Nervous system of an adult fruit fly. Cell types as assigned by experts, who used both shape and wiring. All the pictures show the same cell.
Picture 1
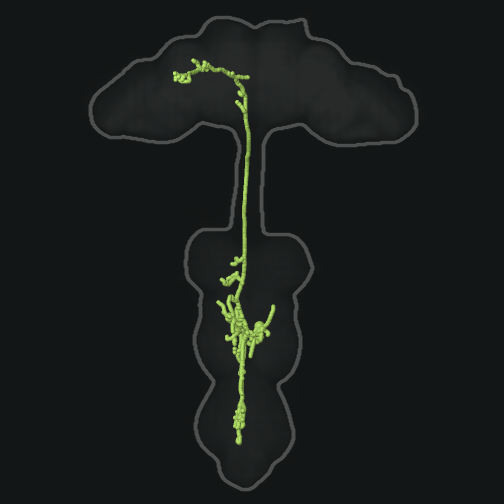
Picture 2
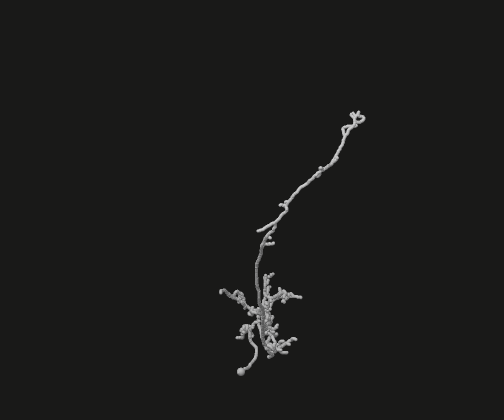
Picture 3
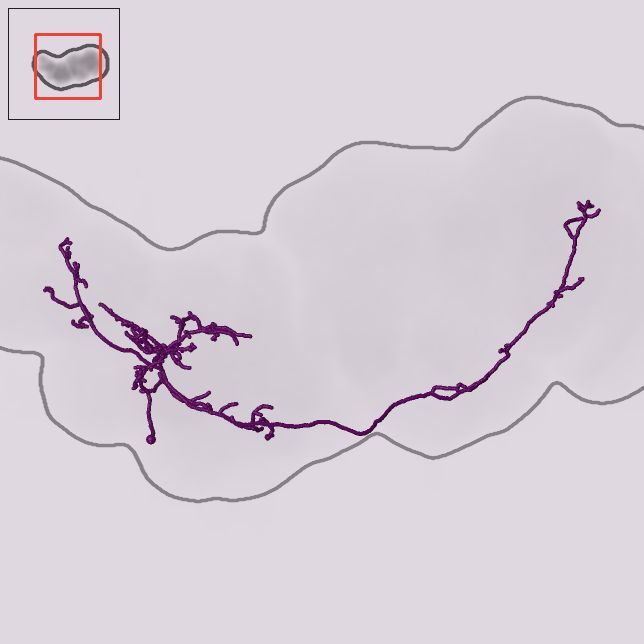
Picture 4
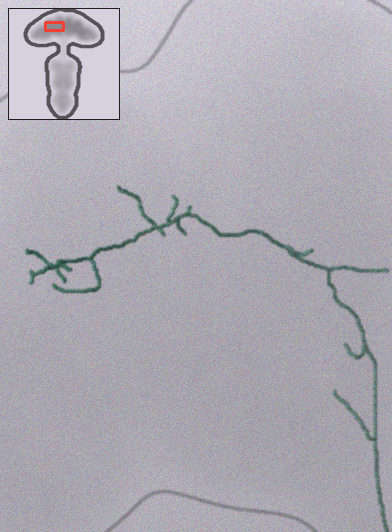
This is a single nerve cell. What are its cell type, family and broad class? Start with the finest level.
AN05B063; hemilineage 05B; ascending neuron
